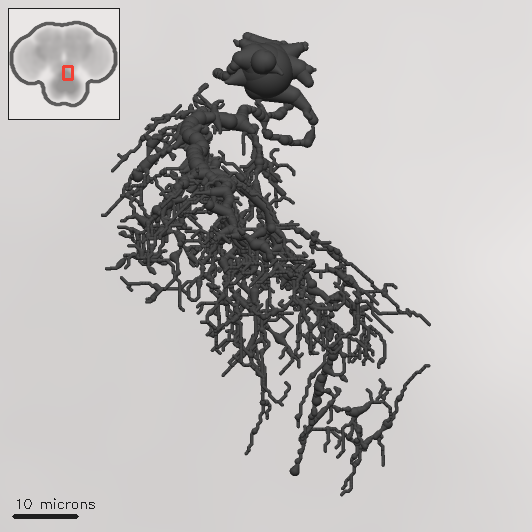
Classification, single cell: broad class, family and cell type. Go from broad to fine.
motor neuron of the nerve cord; MNad; MNad14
